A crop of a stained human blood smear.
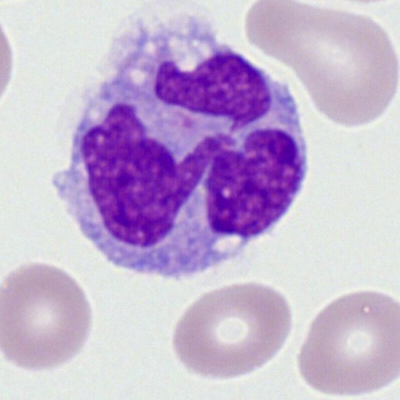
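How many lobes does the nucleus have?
Three.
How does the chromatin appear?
Dark purple and coarsely clumped.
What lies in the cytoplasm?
Several small clear vacuoles, most noticeable near the top edge.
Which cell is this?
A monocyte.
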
